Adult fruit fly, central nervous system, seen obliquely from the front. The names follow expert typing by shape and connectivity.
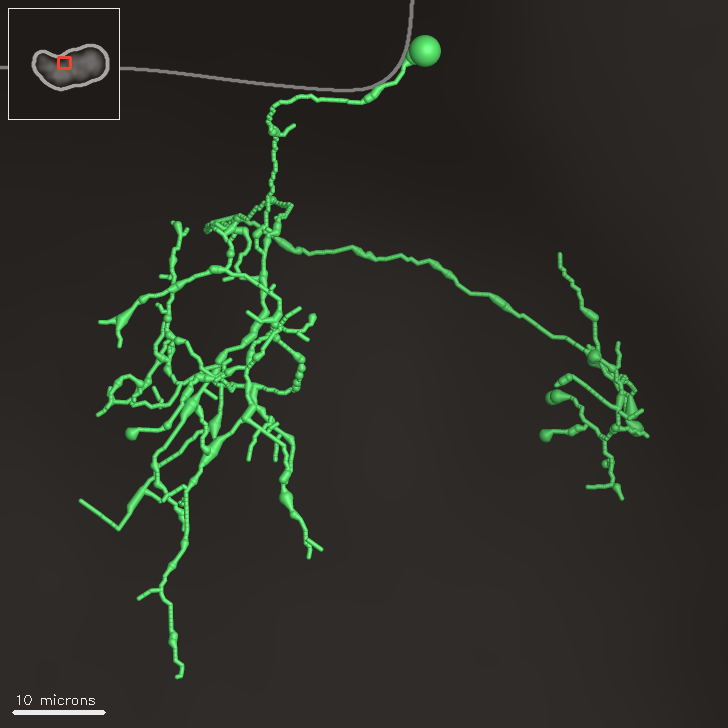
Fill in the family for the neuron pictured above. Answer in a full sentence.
The family is Tm.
